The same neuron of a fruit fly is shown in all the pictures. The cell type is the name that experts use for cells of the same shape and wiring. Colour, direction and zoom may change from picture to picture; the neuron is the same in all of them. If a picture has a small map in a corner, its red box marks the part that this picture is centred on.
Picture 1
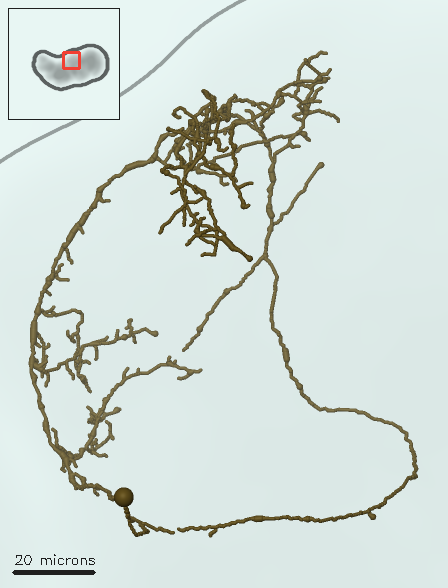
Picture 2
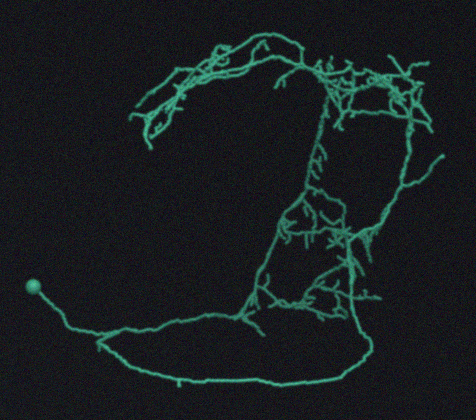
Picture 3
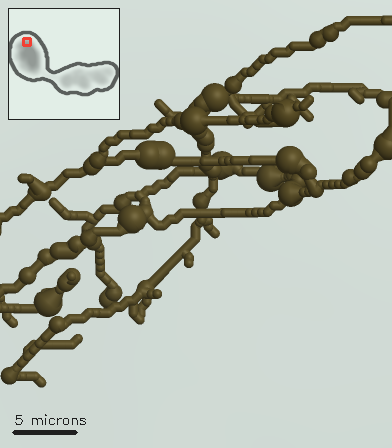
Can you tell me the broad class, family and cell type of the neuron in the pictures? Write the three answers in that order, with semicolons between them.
central-brain intrinsic neuron; hemilineage SLPav1_medial; SLP223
